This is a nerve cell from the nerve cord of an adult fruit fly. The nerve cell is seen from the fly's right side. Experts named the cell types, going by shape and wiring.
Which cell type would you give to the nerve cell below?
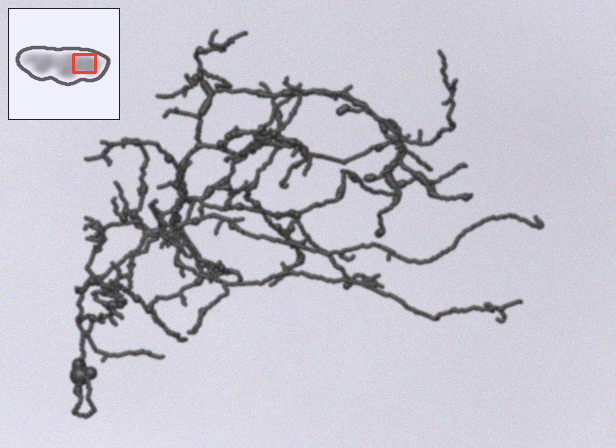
IN04B070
